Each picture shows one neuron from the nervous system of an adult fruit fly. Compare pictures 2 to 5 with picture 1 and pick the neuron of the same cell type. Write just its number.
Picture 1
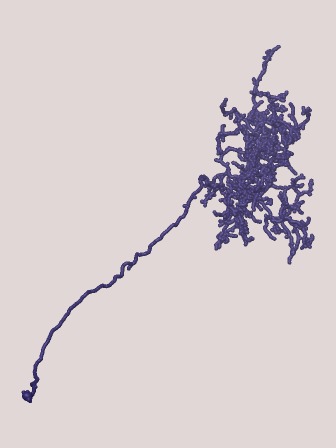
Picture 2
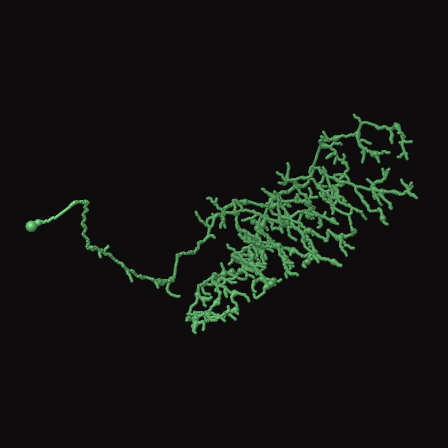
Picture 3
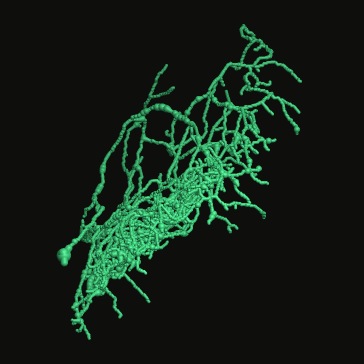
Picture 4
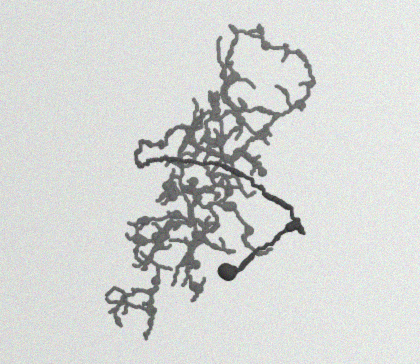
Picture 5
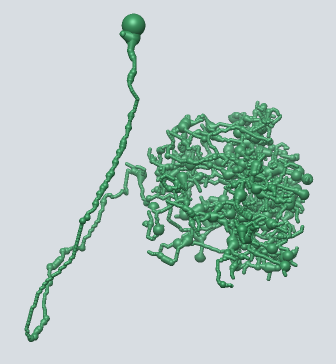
5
